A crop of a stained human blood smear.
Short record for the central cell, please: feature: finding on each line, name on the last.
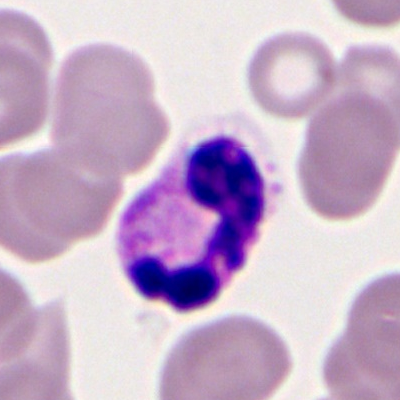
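Nucleus: curves along the right and lower side of the cell
Chromatin: dense and dark purple
Cytoplasm: pale pink
Granules: fine and pinkish-lilac, filling the cytoplasm
Name: segmented neutrophil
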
